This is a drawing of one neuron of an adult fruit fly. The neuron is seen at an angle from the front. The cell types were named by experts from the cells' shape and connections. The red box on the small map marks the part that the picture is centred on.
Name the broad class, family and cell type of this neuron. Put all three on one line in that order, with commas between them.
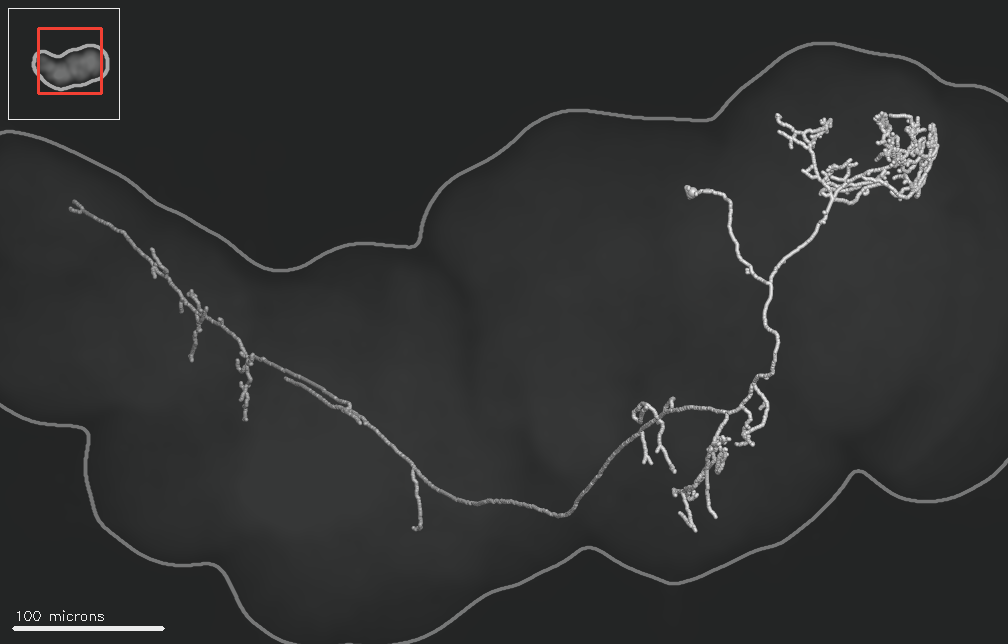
descending neuron, DNp, DNp24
